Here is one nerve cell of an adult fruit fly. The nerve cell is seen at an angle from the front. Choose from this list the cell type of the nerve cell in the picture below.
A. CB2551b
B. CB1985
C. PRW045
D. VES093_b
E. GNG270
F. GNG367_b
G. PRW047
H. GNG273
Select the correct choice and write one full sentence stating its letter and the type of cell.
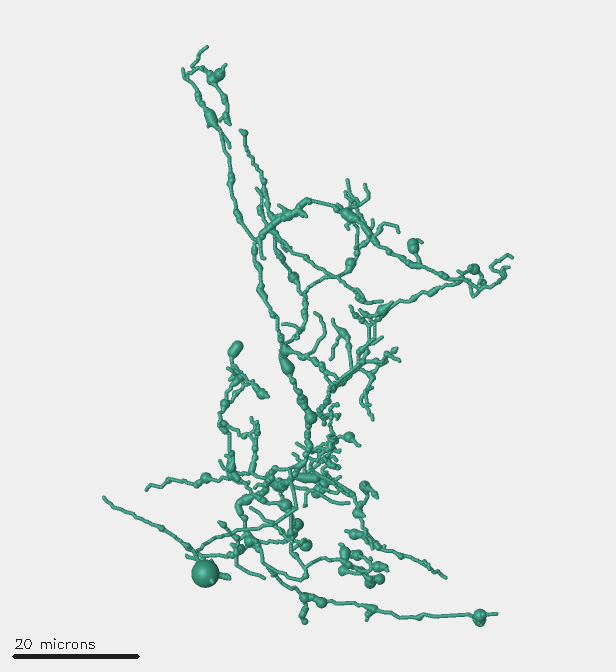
The nerve cell takes the cell type CB1985, listed as option B.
